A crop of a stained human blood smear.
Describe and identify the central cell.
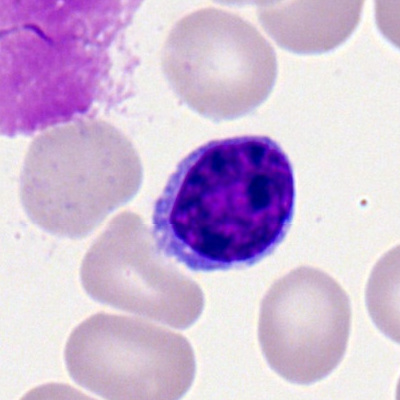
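Most of the cell is taken up by the nucleus, whose chromatin is coarse and marked by darker clumps. The cytoplasm forms a narrow rim that is widest on the left side, and on that side its outer edge is slightly ragged. This cell is a lymphocyte.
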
